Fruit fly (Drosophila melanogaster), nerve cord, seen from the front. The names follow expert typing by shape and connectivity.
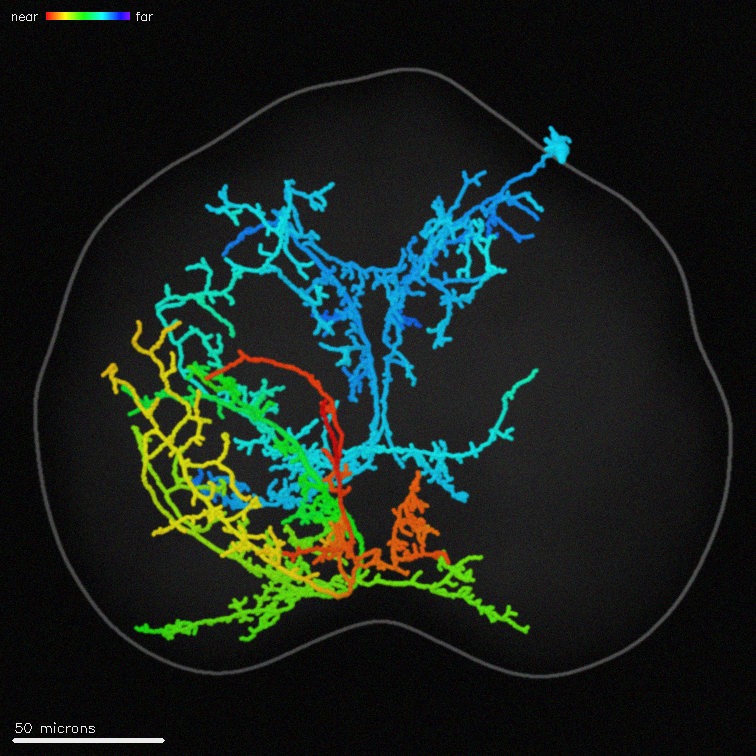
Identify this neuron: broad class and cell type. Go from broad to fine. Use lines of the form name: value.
broad class: ascending neuron
cell type: ANXXX024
